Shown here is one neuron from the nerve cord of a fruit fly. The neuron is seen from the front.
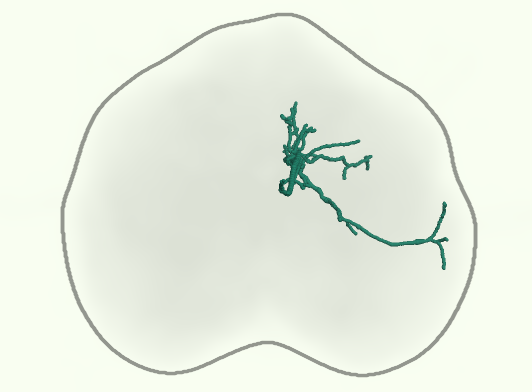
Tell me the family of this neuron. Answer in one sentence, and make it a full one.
Family membership for the neuron is DNpe.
